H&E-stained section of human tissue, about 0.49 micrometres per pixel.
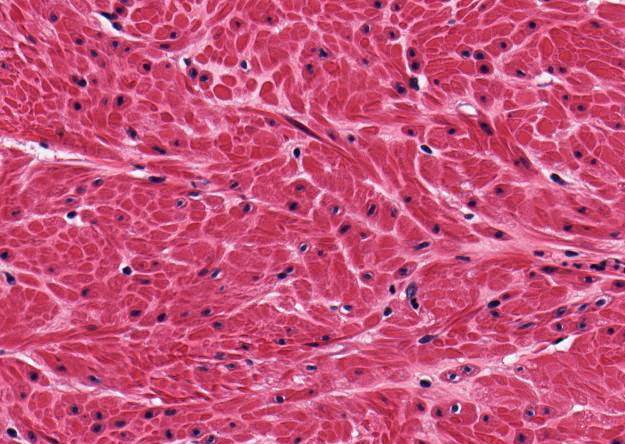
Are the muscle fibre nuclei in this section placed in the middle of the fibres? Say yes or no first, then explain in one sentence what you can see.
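Yes. The muscle cells have single oval dark nuclei placed centrally within the cell.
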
